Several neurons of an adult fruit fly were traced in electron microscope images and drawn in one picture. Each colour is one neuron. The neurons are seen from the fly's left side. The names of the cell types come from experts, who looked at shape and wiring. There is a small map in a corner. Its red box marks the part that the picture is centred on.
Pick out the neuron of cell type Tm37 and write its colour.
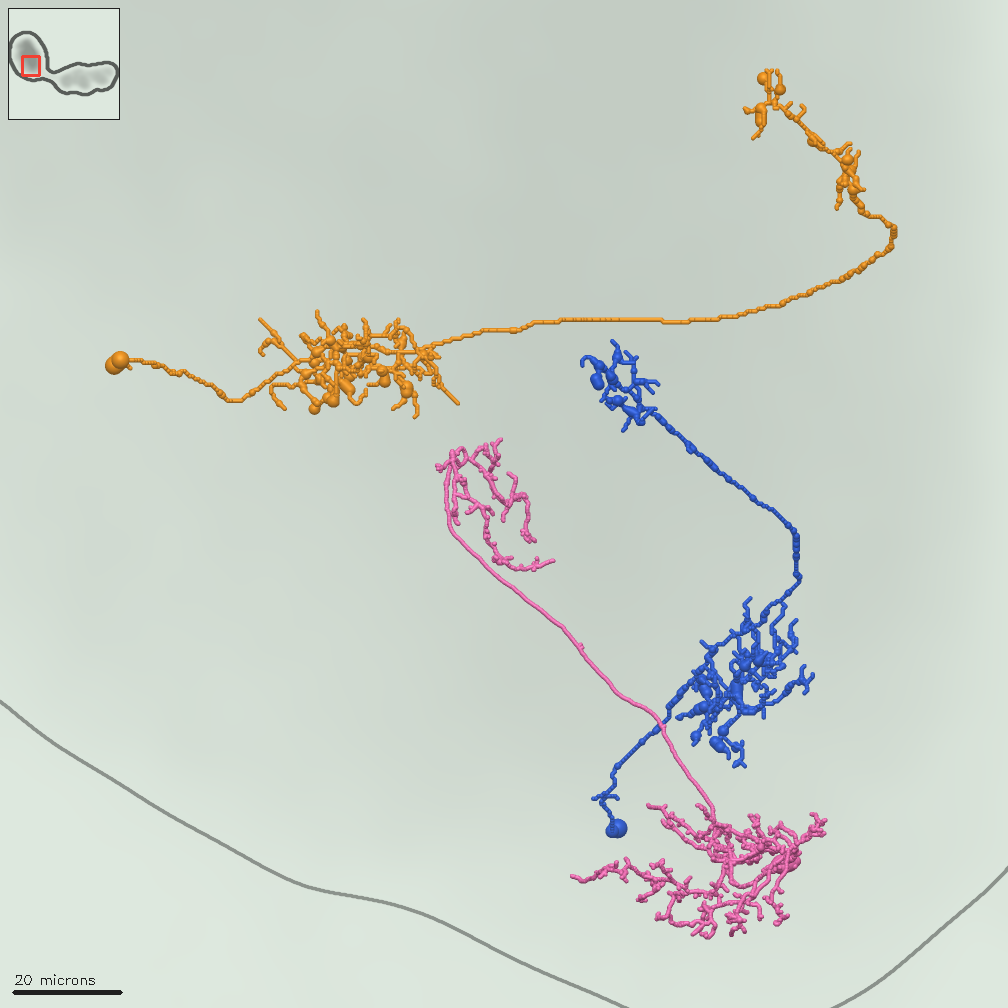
orange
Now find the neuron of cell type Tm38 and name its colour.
pink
